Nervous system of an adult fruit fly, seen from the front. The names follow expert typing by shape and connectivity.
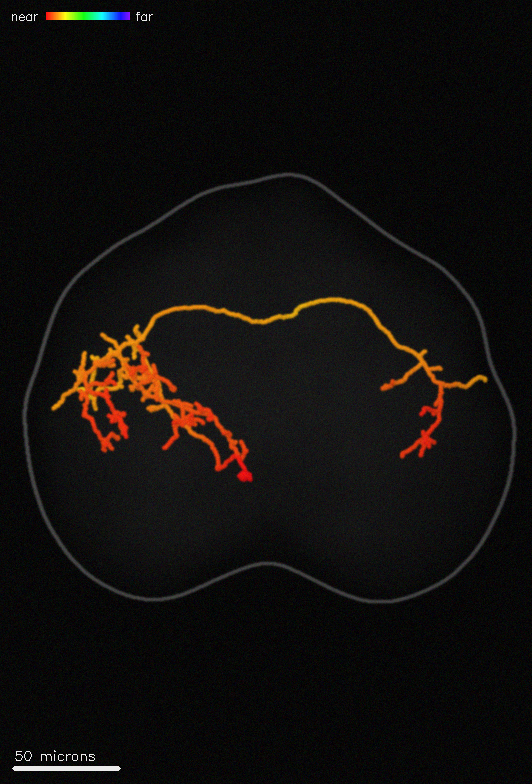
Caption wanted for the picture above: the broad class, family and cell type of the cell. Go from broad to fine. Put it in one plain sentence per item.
A nerve-cord intrinsic neuron of hemilineage 14B, type IN14B011.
